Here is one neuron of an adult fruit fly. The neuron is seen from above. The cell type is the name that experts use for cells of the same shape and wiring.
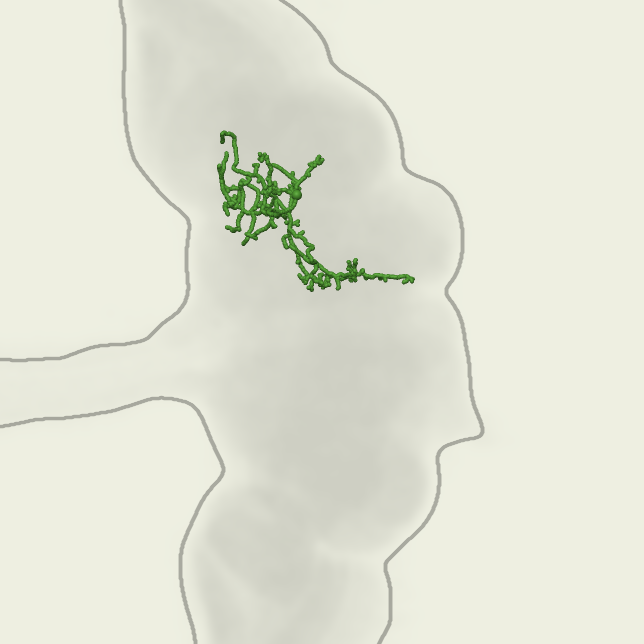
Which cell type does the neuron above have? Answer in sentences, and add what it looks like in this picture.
It is of cell type SMP423. It is a central-brain intrinsic neuron. It lies in the brain. In this view it is about as wide as it is tall.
